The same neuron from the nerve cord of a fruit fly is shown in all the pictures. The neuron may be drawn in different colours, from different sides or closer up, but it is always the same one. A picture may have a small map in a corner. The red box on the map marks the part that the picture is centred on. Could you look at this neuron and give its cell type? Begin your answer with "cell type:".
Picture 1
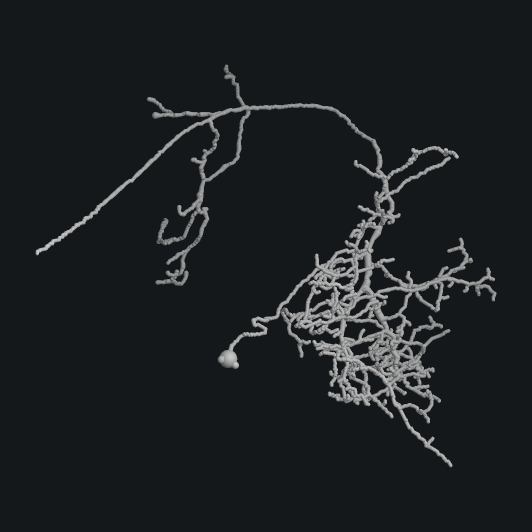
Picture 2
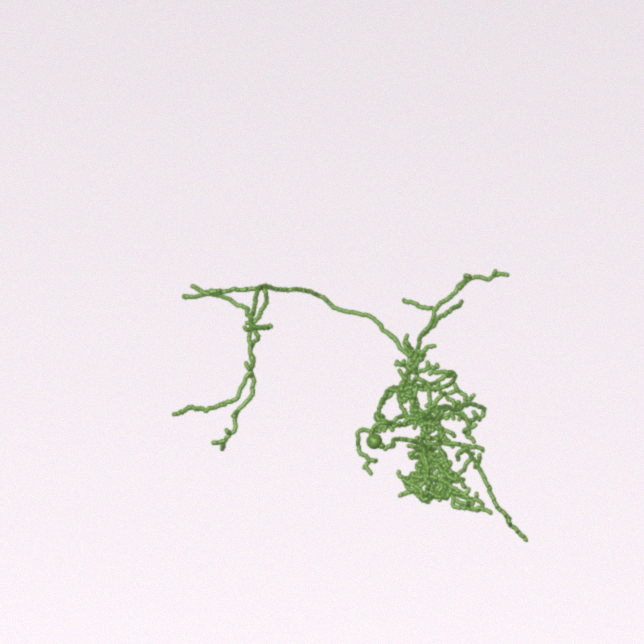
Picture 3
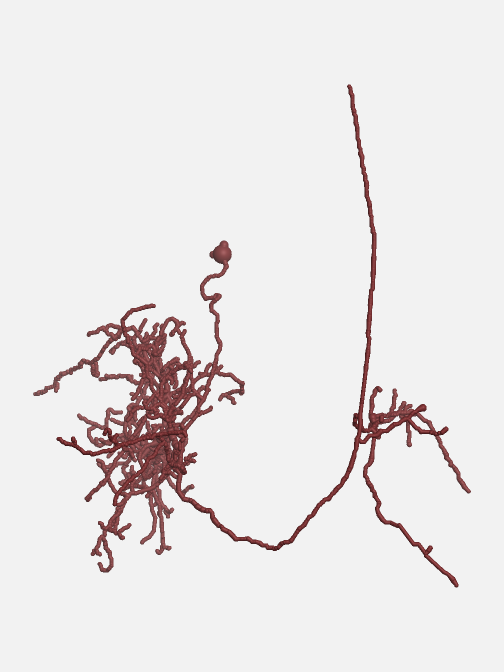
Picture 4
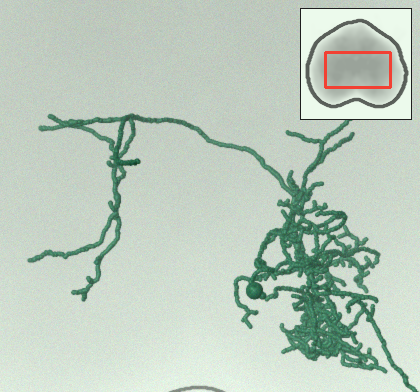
cell type: AN07B106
